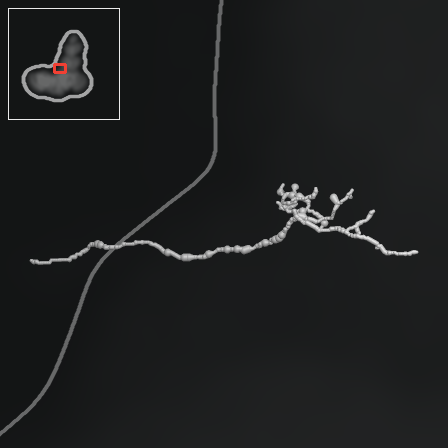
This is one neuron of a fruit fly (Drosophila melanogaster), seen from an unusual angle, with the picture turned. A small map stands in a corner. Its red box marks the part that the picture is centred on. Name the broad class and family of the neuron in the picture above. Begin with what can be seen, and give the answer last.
No cell body is drawn. In this view it is more than twice as wide as it is tall. Its broad class is sensory neuron entering the nerve cord. Its family is called class mechanosensory tactile.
